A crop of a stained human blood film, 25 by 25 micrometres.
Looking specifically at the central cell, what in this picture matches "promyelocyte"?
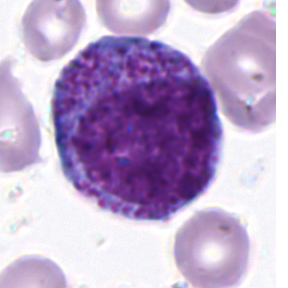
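Promyelocyte, about 16 micrometres across.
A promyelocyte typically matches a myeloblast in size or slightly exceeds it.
Outline round and smooth.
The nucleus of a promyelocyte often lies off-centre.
Here the cytoplasm rim is widest on the upper left side. Coarse dark purple granules fill that rim, with pale bluish cytoplasm between them.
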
